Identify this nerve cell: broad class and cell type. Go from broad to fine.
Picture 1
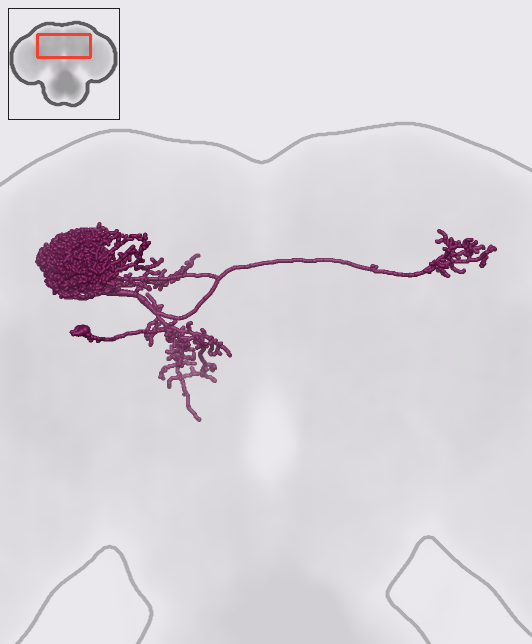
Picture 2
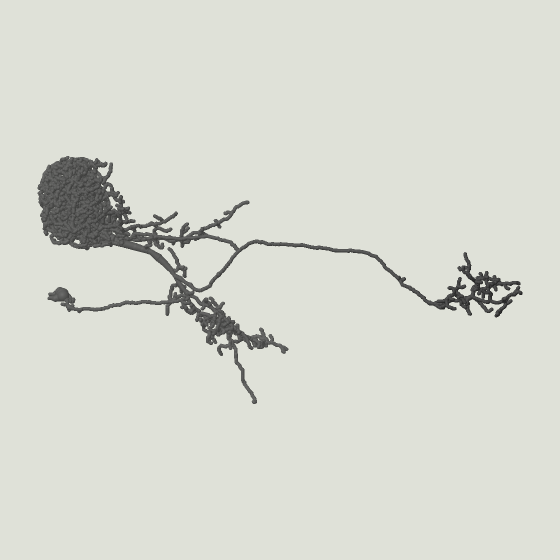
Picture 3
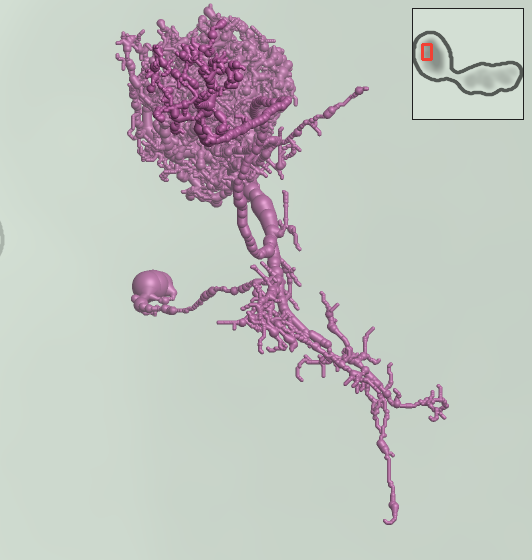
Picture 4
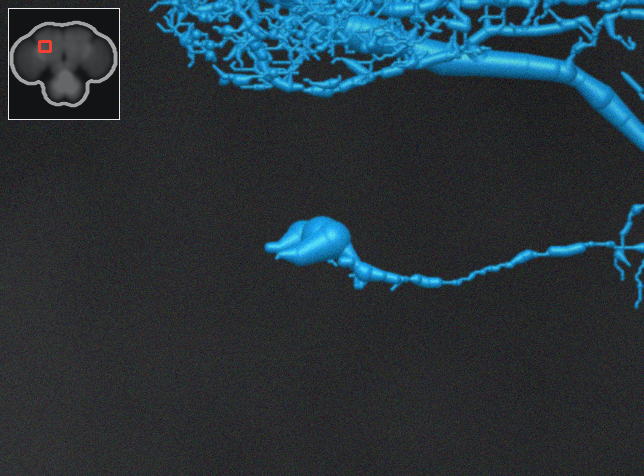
central-brain intrinsic neuron; AOTU041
